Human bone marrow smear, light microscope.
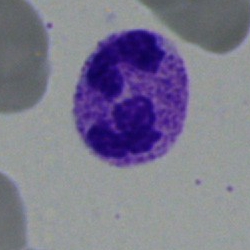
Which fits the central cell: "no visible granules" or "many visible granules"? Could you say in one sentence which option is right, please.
Within the cytoplasm of the cell there are many visible granules.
